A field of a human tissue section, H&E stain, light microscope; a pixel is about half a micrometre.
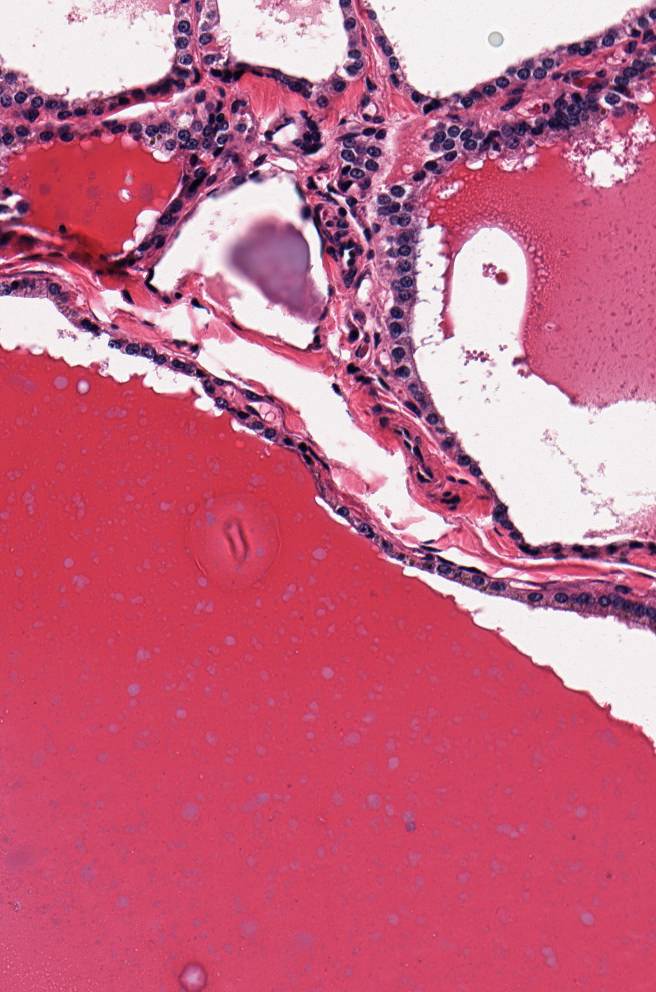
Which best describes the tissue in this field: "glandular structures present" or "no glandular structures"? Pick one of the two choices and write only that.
Glandular structures present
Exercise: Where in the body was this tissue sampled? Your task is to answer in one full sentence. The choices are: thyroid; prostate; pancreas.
This is tissue that was sampled from the thyroid.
